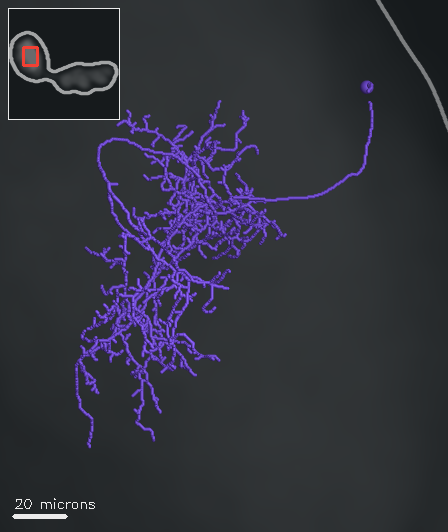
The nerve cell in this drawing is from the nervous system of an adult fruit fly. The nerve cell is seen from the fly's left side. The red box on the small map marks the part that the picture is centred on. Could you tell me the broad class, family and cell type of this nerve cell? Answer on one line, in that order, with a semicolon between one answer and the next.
central-brain intrinsic neuron; hemilineage DL1_ventral; AVLP706m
